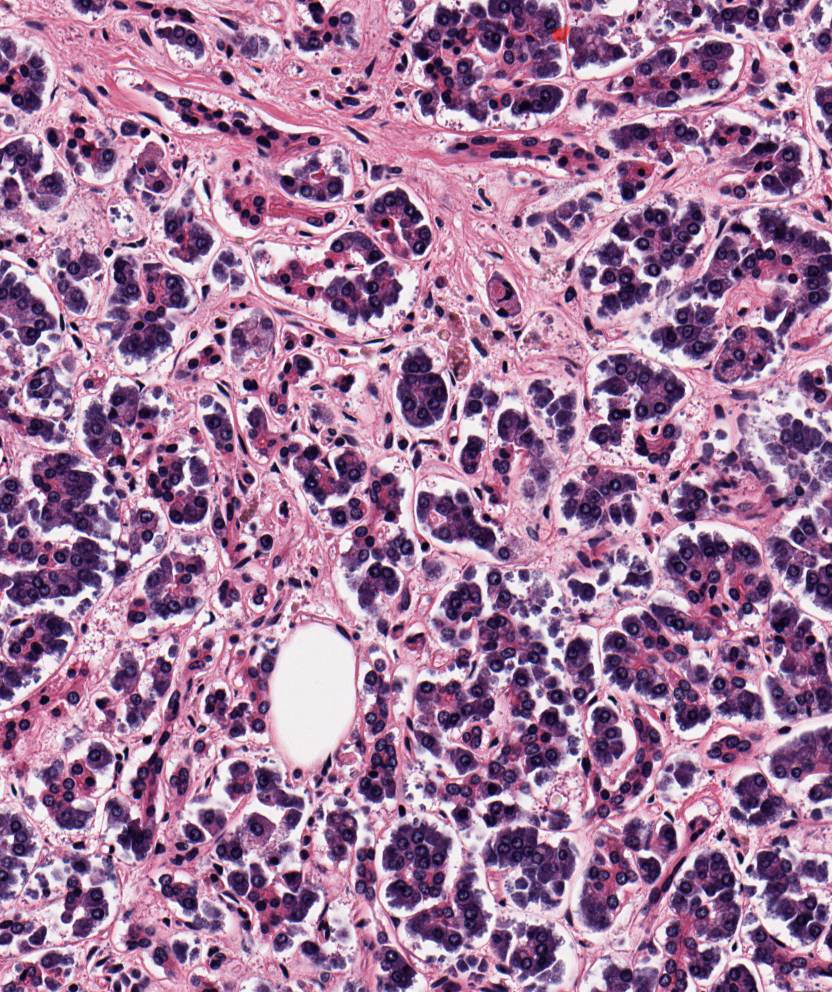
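Pancreas. Across the whole field, cells sit in closely packed rounded nests, with thin fibrous septa between them. Notice the round, dark, fairly uniform nuclei and the purple, granular cytoplasm of the nest cells. A band of pink collagen crosses the upper part.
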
